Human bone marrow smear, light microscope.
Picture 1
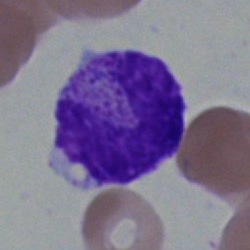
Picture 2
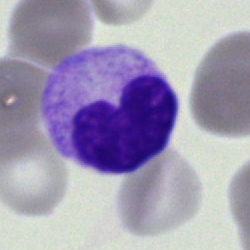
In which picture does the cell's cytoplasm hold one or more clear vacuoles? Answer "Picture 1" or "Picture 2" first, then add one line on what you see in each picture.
Picture 1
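Picture 1: A small pale bluish patch at the lower left edge holds one round clear spot.
Picture 2: No vacuoles are seen in the cytoplasm.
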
